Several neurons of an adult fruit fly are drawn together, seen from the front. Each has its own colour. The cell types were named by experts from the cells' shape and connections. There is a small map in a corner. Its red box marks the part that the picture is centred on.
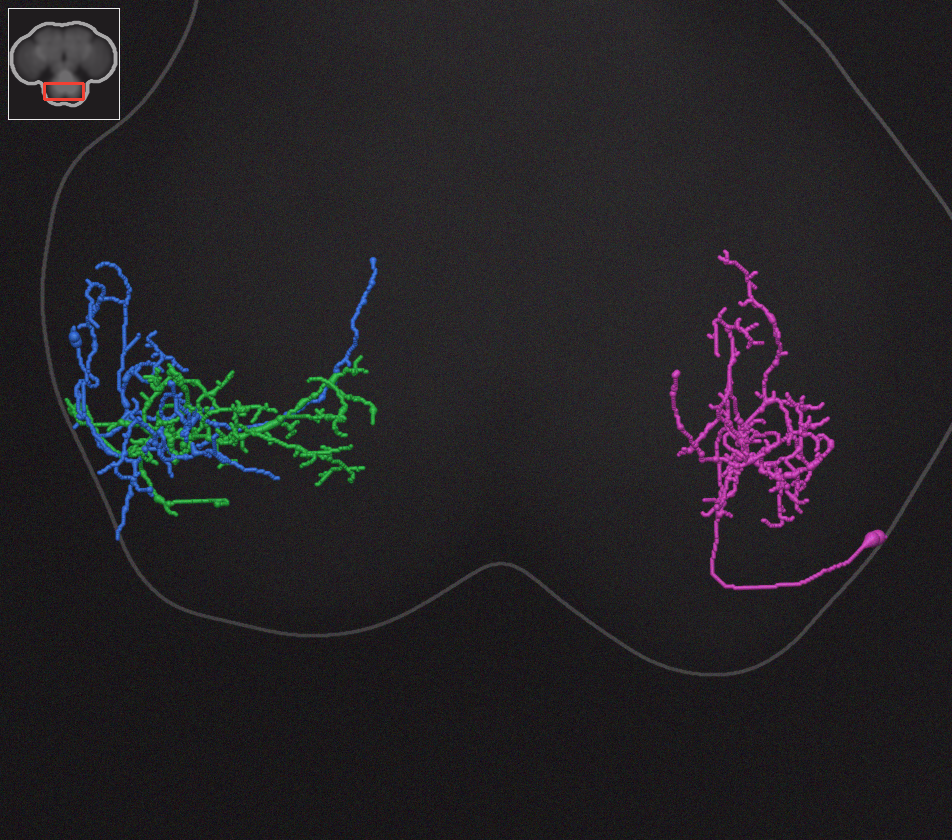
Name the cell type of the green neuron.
IN20A.22A056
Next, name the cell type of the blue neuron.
IN20A.22A071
